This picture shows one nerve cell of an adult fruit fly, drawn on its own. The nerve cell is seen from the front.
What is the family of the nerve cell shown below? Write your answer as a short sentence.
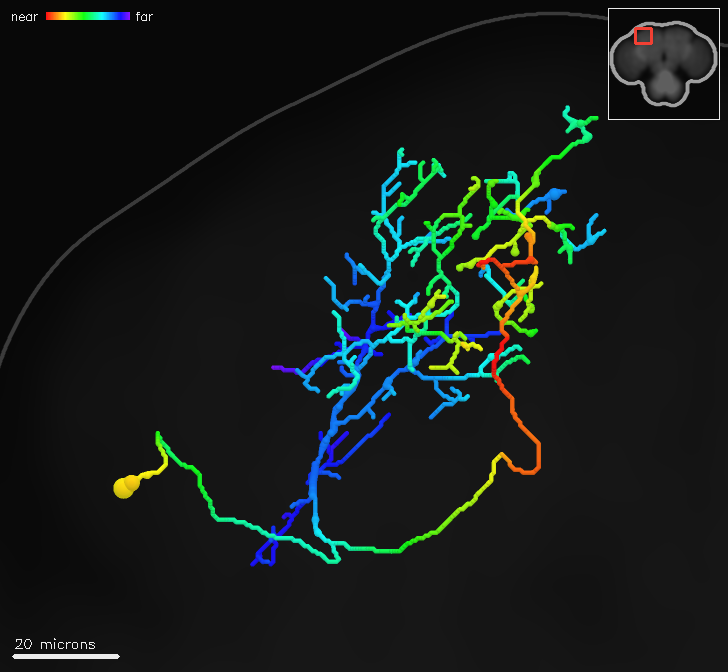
The family is hemilineage SLPal2.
